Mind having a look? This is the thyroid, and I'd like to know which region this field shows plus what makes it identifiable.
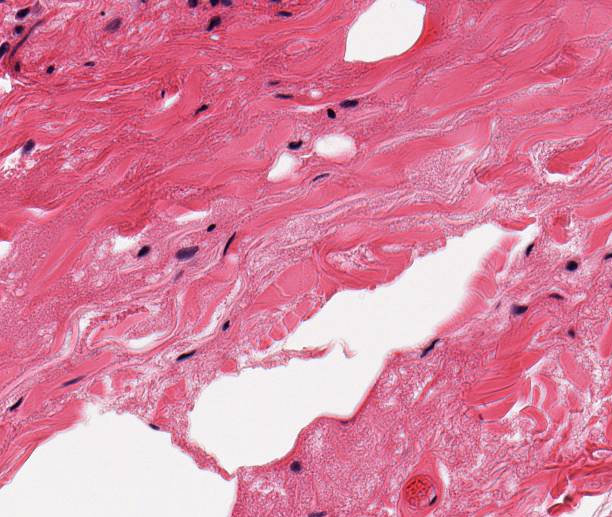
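Identification: dense connective tissue. The field consists of densely packed, bright pink collagen bundles, with no epithelium anywhere. Cells are sparse; their small, dark, mostly spindle-shaped or oval nuclei lie along the bundles, without distinct surrounding cytoplasm.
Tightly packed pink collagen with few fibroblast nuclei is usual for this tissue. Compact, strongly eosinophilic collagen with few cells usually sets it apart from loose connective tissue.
No rounded fat cells are present; the white spaces are irregular and angular.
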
